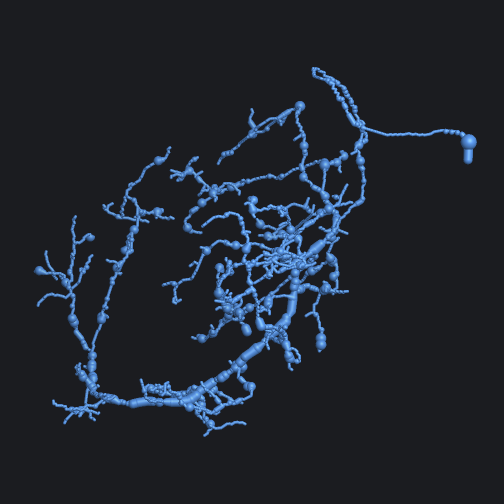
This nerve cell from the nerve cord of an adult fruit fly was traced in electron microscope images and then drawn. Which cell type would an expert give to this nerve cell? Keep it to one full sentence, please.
The cell type to which this nerve cell belongs is IN03A061.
